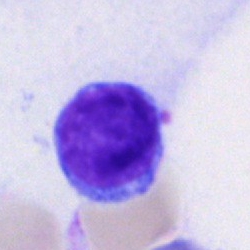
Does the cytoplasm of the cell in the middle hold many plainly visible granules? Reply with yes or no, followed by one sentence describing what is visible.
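No. No granules can be seen in the cytoplasm.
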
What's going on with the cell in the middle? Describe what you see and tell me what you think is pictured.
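Notice the outline here: roughly round, but with a few slightly angular edges. The chromatin stains dark purple and gets darkest toward the lower right of the nucleus. There's only a scant rim of cytoplasm, widest along the bottom of the cell, and it's deep blue. That one's a lymphocyte.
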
